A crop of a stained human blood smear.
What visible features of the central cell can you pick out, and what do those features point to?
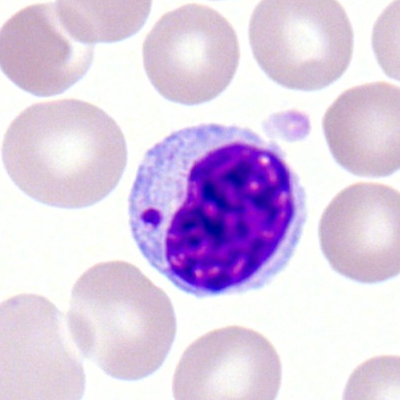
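The nucleus, I notice, is kidney-shaped, its indentation facing left, and the chromatin is dark purple and coarsely clumped. The cytoplasm band is wider left of the nucleus than right. A single small, round, dark purple body lies in it on the left. So it's a lymphocyte.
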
